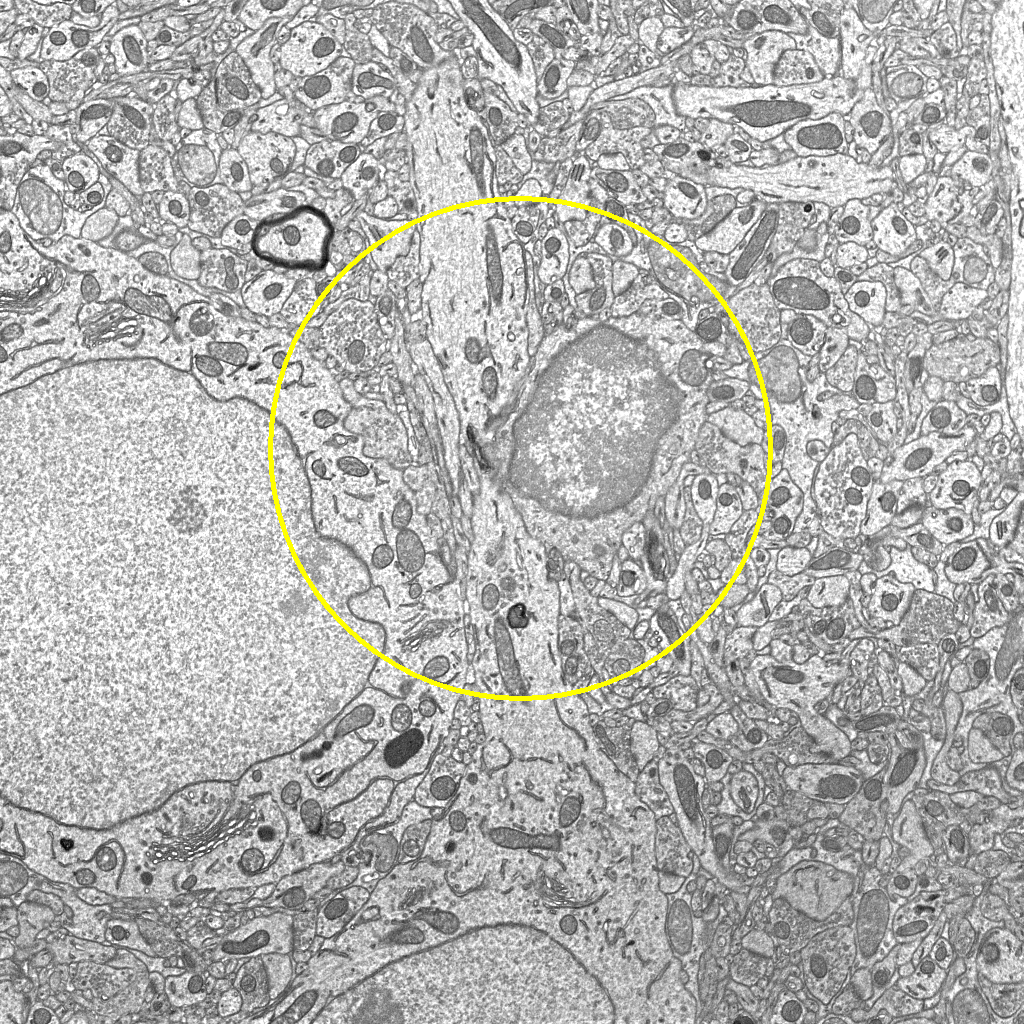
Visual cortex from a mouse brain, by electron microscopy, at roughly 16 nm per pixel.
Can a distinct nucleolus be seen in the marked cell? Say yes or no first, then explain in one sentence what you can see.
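No. No distinct nucleolus can be seen in the nucleus.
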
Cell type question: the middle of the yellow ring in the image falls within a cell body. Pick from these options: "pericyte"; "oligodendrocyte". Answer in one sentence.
The cell body at the center of the ring belongs to an oligodendrocyte.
